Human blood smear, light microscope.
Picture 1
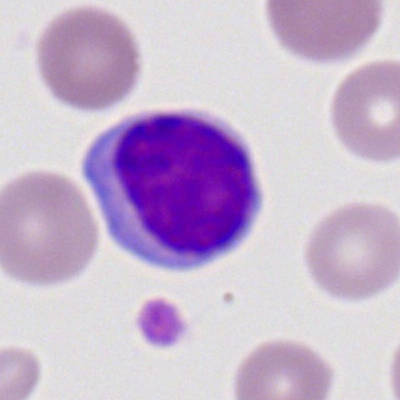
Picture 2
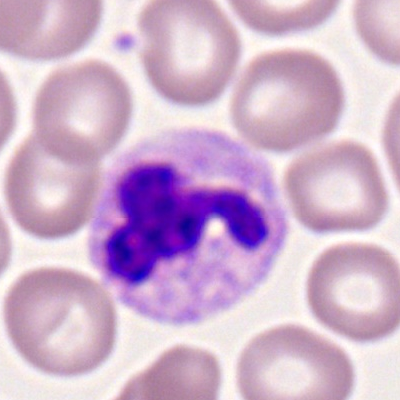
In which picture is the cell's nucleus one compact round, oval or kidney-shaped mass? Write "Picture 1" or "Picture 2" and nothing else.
Picture 1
